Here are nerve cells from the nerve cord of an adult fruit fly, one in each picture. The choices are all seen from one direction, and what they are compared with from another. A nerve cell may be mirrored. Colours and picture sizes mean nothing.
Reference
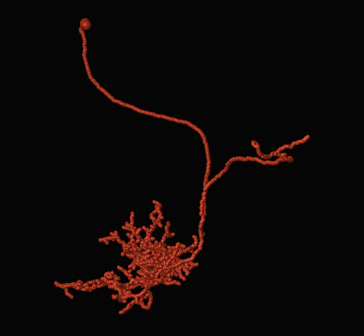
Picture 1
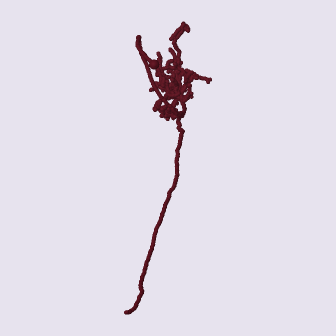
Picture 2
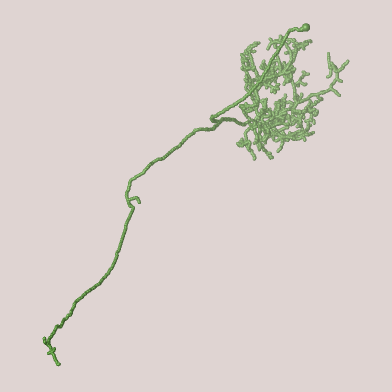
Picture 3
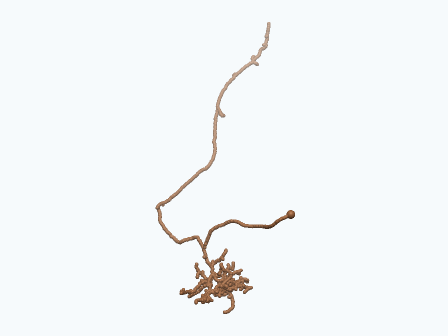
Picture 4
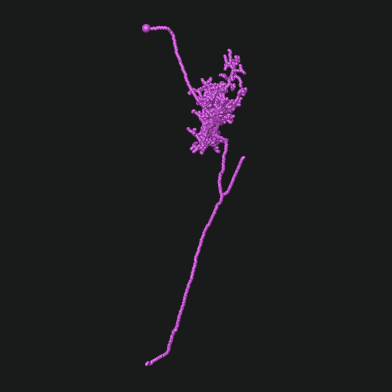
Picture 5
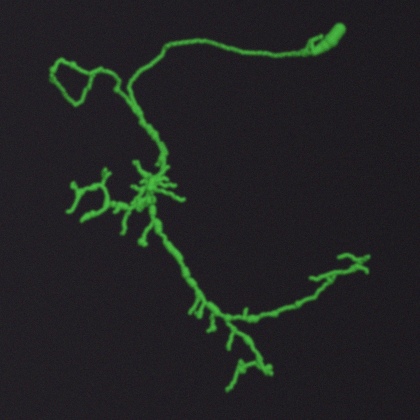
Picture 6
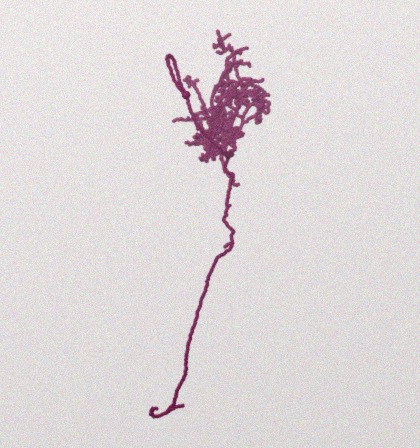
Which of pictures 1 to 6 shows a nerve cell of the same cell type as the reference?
6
